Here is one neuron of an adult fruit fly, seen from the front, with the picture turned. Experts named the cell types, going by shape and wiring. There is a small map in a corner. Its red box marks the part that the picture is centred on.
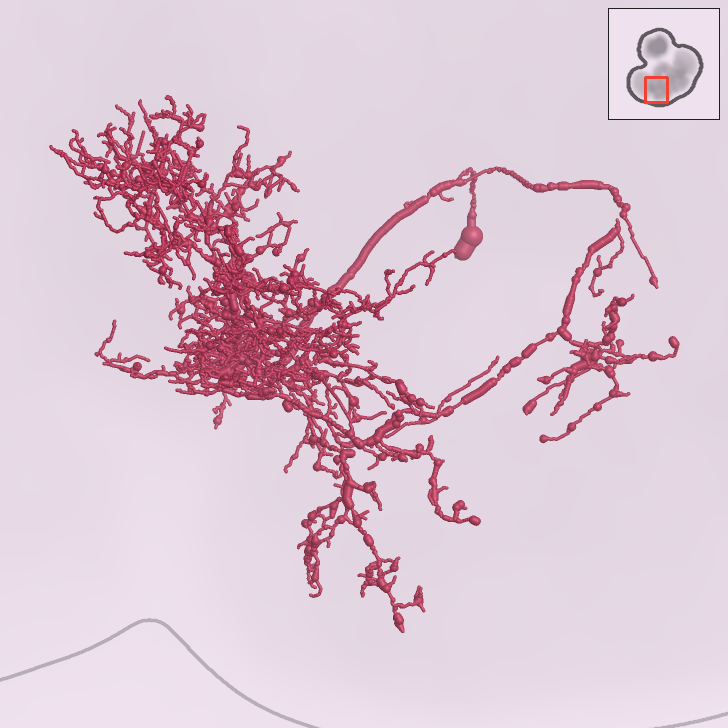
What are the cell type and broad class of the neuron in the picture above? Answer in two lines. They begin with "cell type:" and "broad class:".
cell type: AVLP474
broad class: central-brain intrinsic neuron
